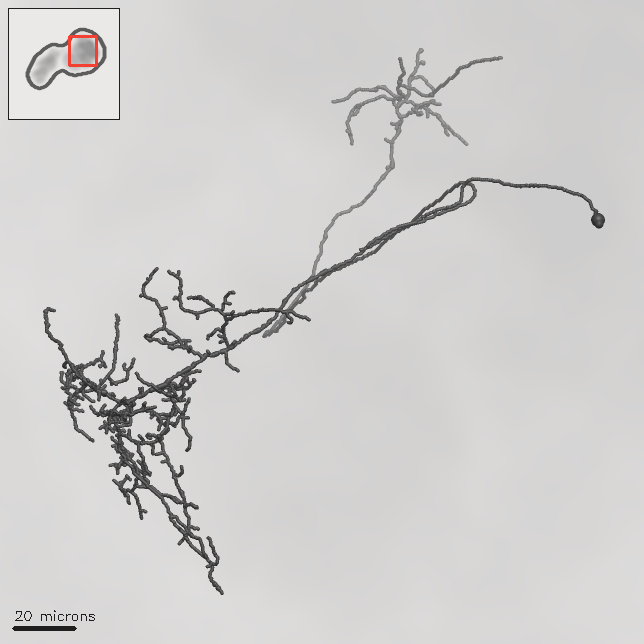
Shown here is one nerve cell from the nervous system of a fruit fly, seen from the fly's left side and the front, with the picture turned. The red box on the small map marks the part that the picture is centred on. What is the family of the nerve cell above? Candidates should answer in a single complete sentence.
Family assignment for this nerve cell is hemilineage WEDd2.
